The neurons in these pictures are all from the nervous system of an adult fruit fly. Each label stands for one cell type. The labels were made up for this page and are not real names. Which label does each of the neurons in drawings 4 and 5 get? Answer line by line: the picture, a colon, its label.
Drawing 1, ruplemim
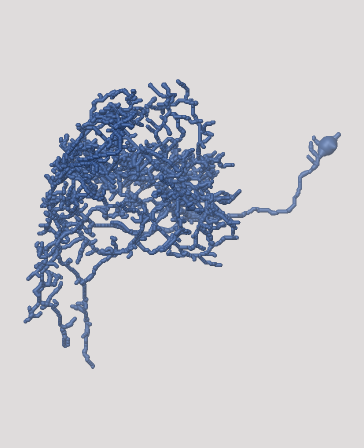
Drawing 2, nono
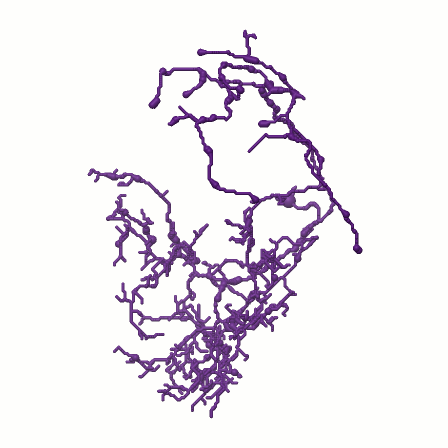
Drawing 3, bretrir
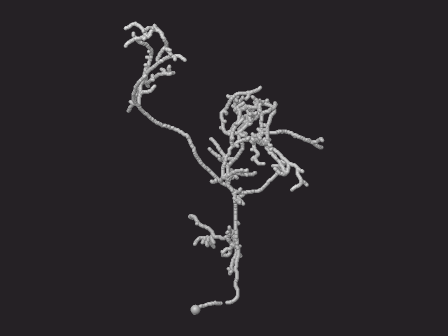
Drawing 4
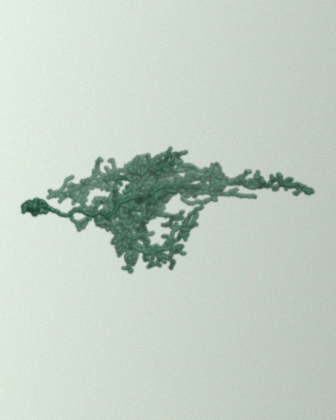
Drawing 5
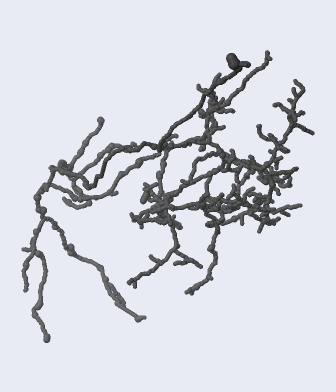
4: ruplemim
5: nono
